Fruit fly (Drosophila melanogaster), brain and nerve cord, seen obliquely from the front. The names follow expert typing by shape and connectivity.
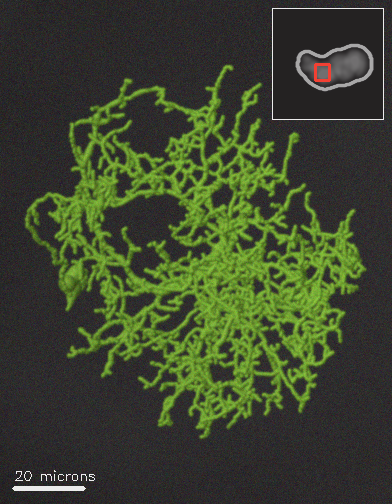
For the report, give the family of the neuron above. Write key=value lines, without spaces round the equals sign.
family=hemilineage 21A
